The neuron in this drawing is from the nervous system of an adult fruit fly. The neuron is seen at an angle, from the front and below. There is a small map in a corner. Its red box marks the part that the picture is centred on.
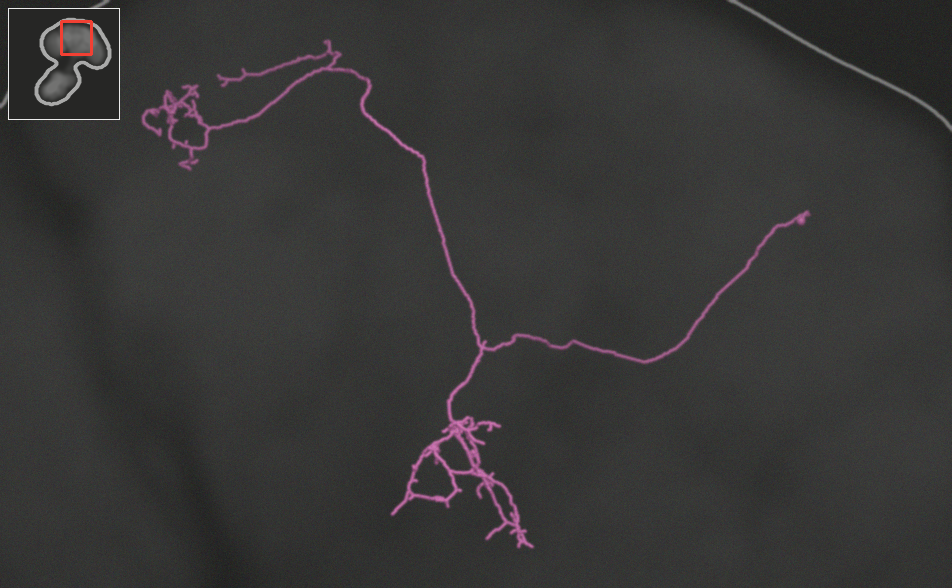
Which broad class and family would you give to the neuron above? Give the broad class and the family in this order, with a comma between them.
central-brain intrinsic neuron, hemilineage CREa1_ventral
